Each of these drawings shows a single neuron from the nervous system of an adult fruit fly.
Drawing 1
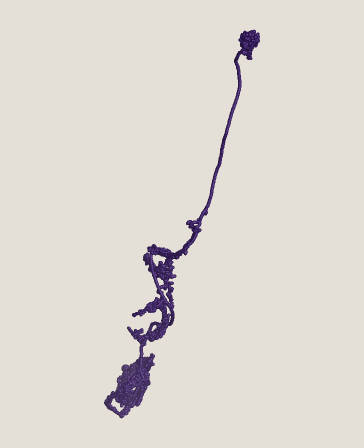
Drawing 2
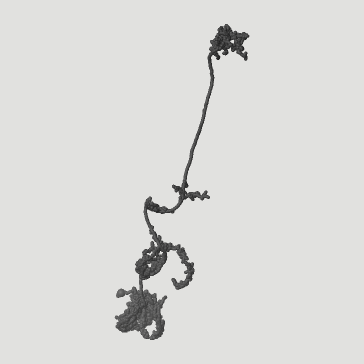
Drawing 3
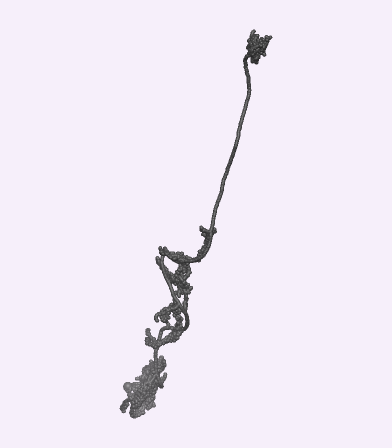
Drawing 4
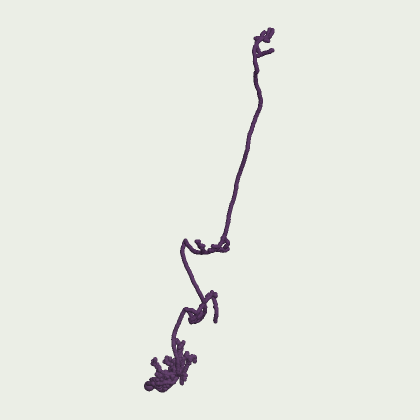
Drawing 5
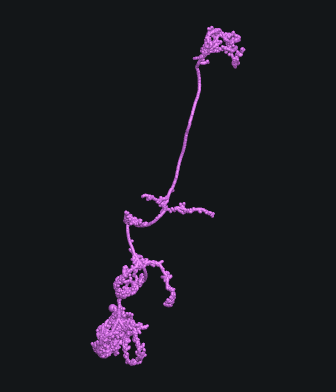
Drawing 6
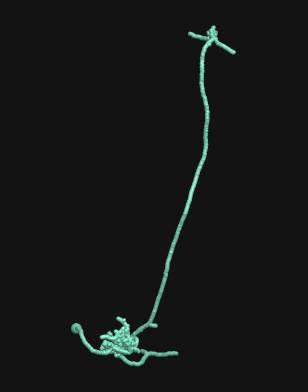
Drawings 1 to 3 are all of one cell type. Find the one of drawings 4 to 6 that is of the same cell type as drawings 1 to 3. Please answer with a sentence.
The neuron in drawing 5 is of the same cell type.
